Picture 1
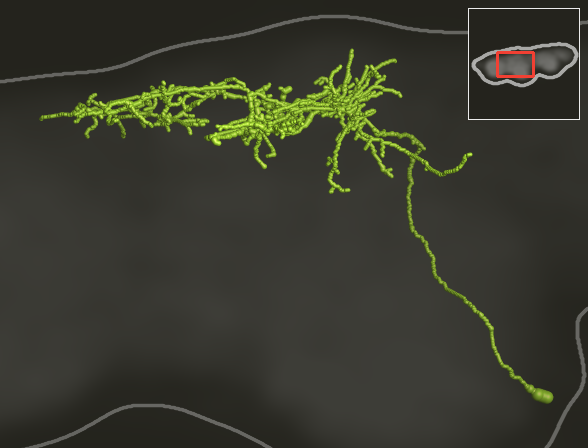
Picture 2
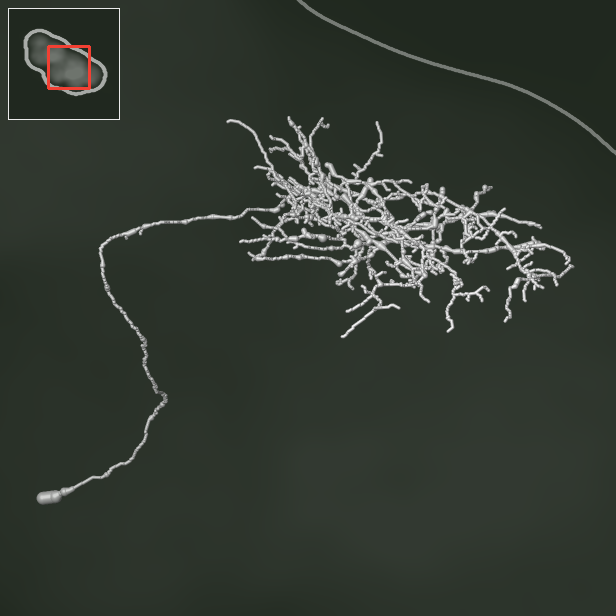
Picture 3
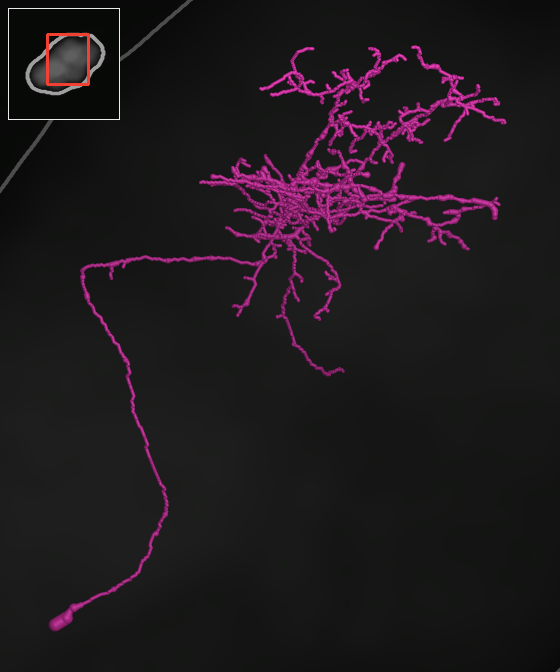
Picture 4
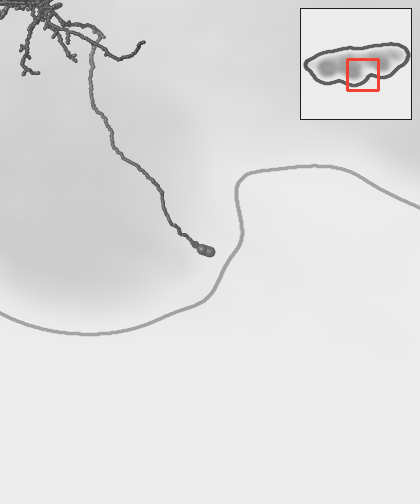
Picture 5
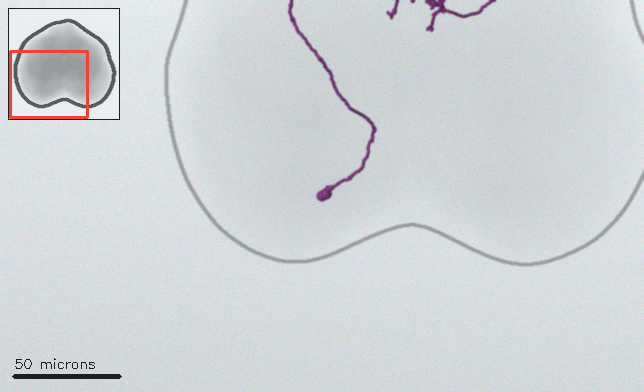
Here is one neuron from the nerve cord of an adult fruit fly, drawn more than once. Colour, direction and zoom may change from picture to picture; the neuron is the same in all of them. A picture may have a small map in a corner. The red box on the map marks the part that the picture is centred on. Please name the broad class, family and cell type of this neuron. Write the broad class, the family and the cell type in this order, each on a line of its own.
nerve-cord intrinsic neuron
hemilineage 06A
IN06A023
